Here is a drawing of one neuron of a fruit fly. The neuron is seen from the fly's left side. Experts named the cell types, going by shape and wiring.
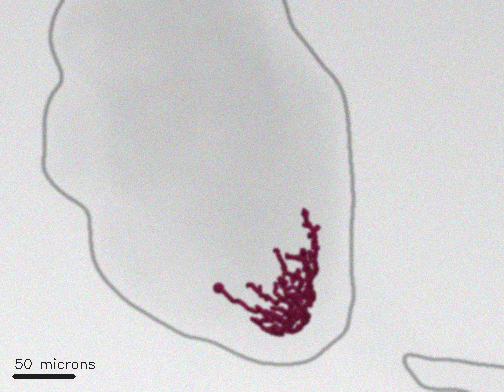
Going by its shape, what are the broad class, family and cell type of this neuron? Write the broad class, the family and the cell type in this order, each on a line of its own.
optic-lobe intrinsic neuron
Cm
Cm11b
